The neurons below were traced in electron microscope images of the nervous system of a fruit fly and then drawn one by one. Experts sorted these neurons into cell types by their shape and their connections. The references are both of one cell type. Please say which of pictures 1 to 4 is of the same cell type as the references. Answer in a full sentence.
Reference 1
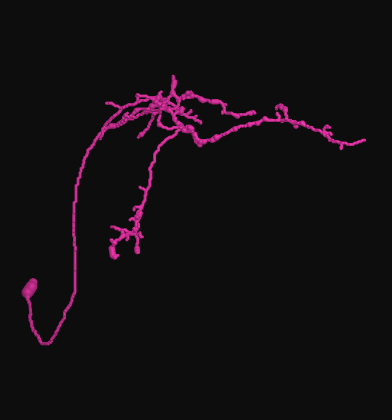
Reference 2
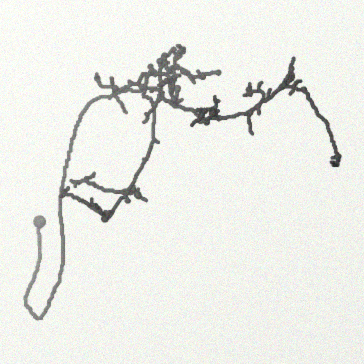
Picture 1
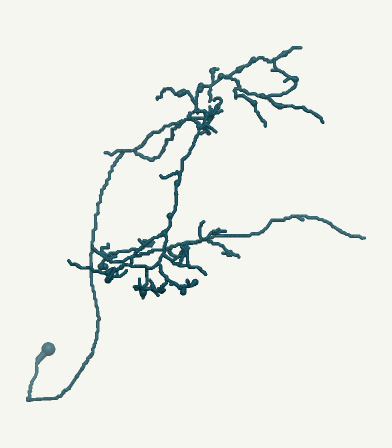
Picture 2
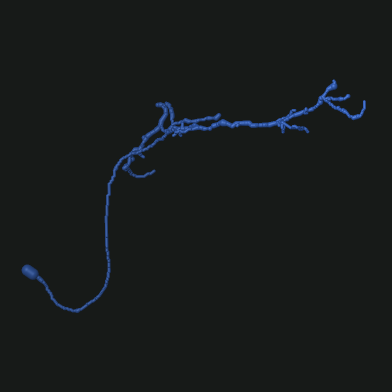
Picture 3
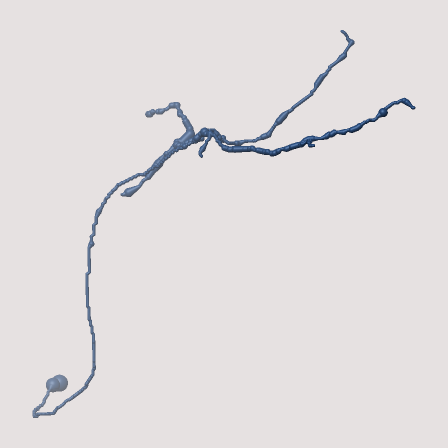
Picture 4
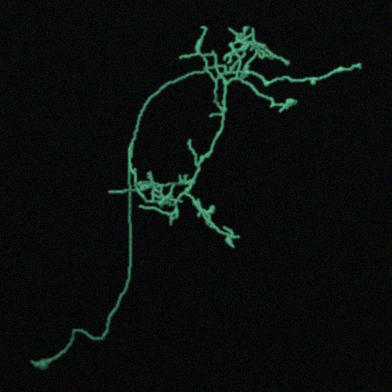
Picture 4 is of the same cell type.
